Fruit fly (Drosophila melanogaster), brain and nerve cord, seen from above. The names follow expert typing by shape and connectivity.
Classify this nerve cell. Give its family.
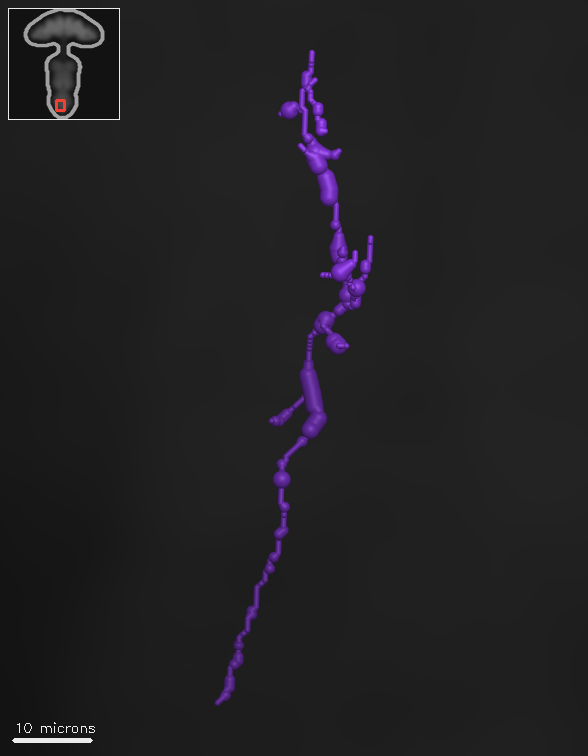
class mechanosensory tactile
